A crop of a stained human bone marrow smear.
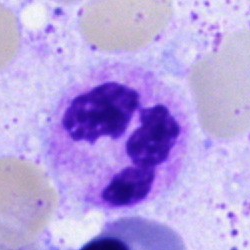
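Segmented neutrophil in the middle of the marrow smear; you can see its nucleus split into three lobes. The chromatin is dense, dark purple and clumped. Around it there's plenty of pale pink-lilac cytoplasm, holding fine, faint pinkish granules.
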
